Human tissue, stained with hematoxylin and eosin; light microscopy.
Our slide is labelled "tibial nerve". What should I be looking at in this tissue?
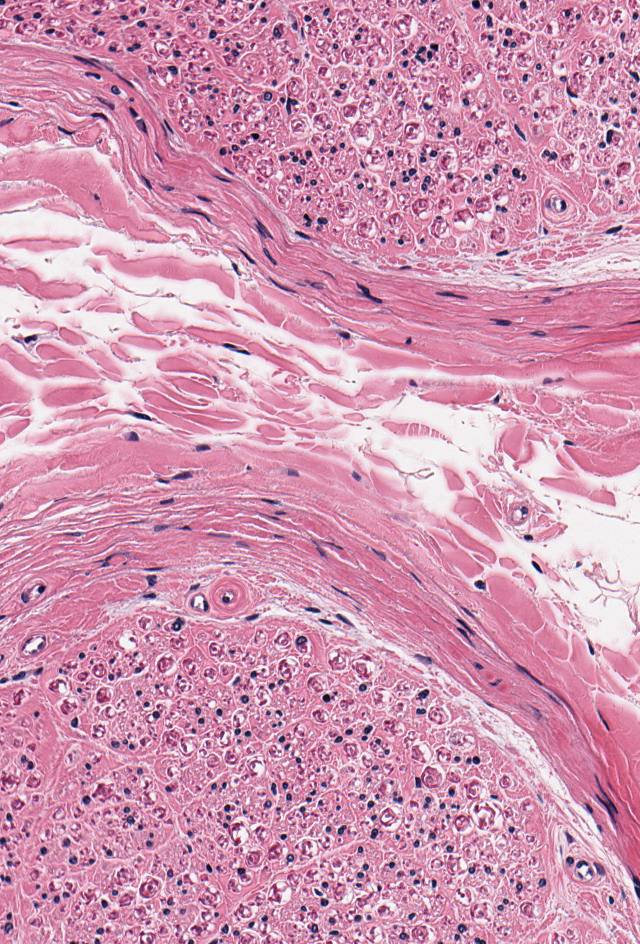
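First I see two rounded bundles of cross-cut fibres, top and bottom, with a diagonal band of connective tissue between them.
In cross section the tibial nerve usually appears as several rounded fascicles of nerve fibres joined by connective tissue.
Inside each bundle, the fibres are small round profiles: a central pink dot ringed by a pale halo.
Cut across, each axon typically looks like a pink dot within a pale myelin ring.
A thin layered sheath of flattened cells, nuclei parallel to the edge, borders each bundle.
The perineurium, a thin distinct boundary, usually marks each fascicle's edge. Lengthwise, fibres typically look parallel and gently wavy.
These bundles are cut across instead.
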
